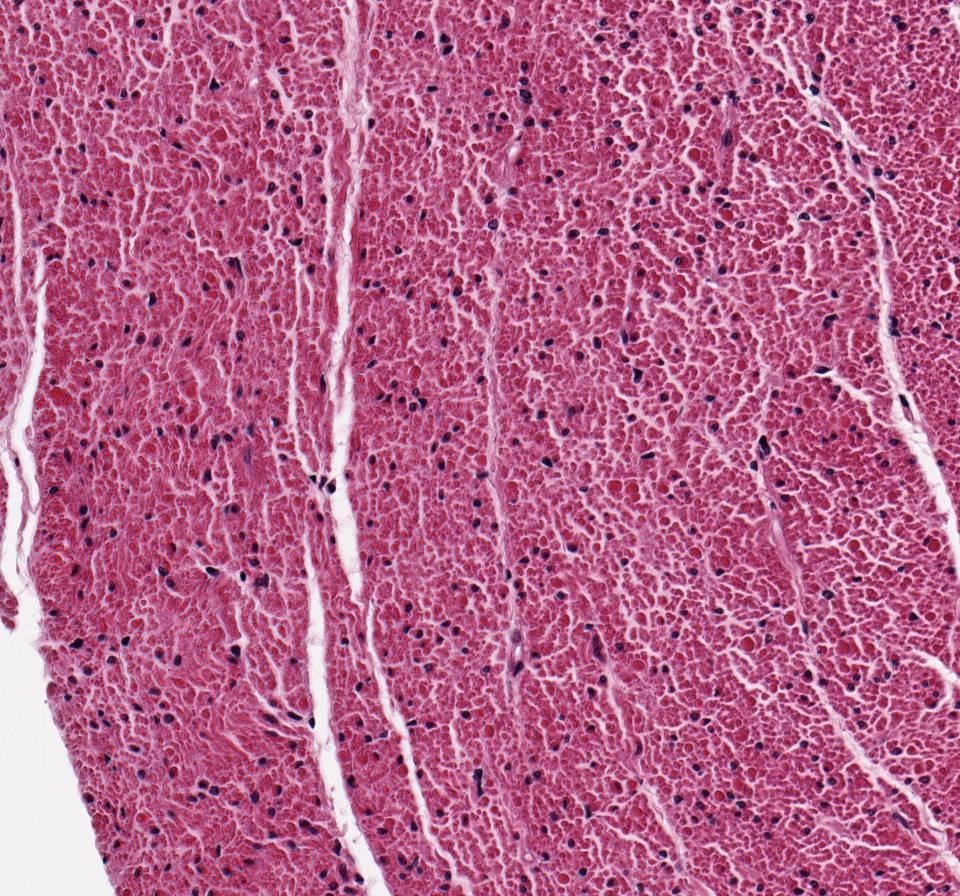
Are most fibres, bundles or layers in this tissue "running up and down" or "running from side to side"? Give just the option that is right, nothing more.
Running up and down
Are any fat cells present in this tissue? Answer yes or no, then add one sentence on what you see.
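No. No fat cells are present in the field.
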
